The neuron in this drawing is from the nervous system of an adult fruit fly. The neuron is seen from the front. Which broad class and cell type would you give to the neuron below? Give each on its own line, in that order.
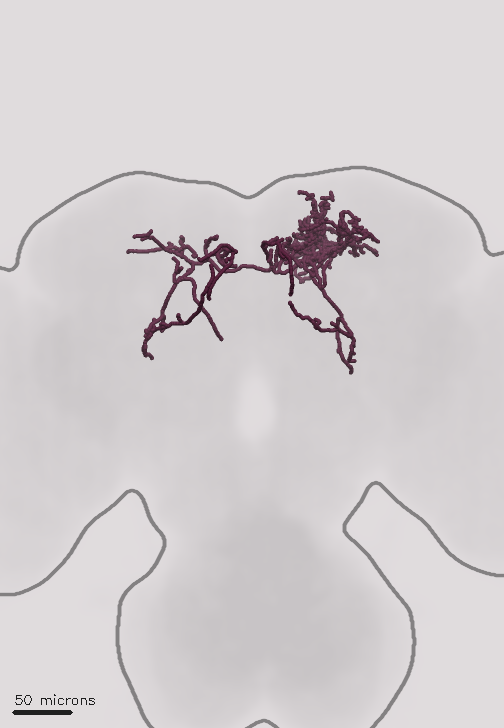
central-brain intrinsic neuron
SIP064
